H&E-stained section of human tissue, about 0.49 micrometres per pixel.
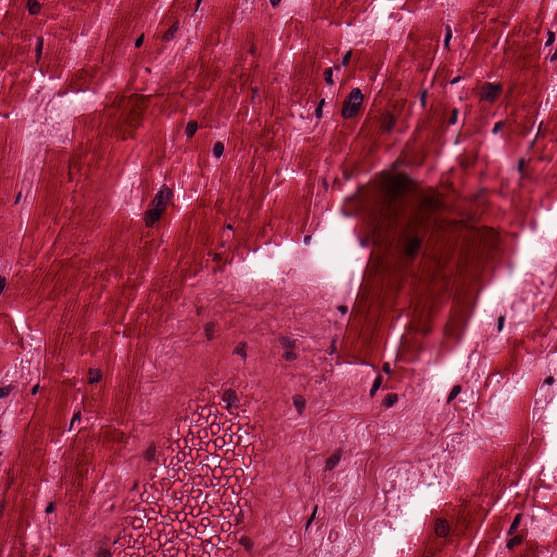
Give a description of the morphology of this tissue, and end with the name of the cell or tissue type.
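Striated muscle fibres occupy the upper and left parts of the field, running obliquely across it. Each seems to hold a single oval nucleus, sitting centrally. I can also see the fibres branching and joining neighbouring fibres. Down in the lower left-centre there's a vessel packed with red blood cells. This is the left ventricle of the heart.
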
